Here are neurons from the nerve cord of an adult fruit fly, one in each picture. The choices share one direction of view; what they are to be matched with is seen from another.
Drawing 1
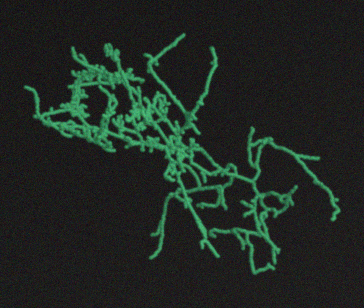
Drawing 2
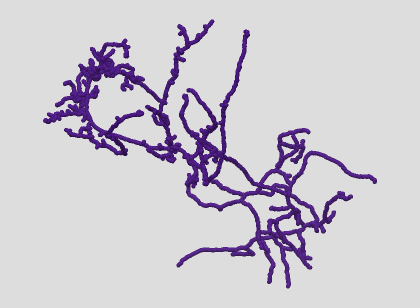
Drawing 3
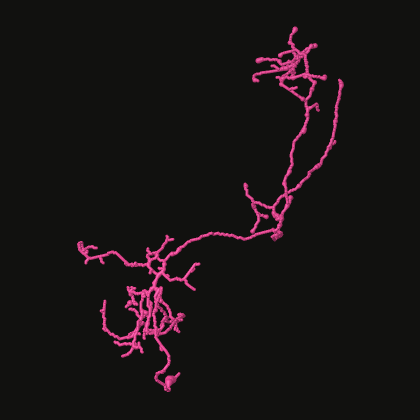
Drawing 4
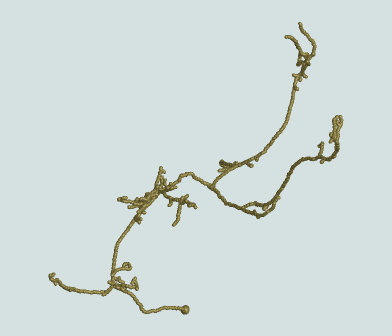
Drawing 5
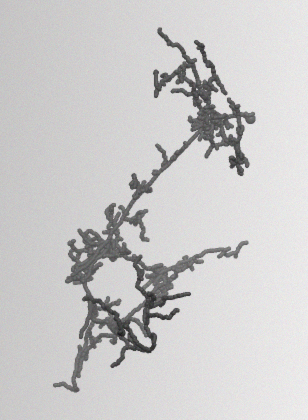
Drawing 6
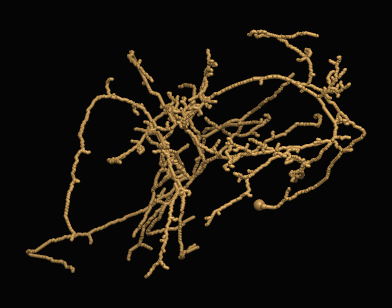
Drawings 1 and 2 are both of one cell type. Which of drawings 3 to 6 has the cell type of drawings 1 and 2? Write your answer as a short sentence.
Drawing 6 shows a neuron of the same cell type.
